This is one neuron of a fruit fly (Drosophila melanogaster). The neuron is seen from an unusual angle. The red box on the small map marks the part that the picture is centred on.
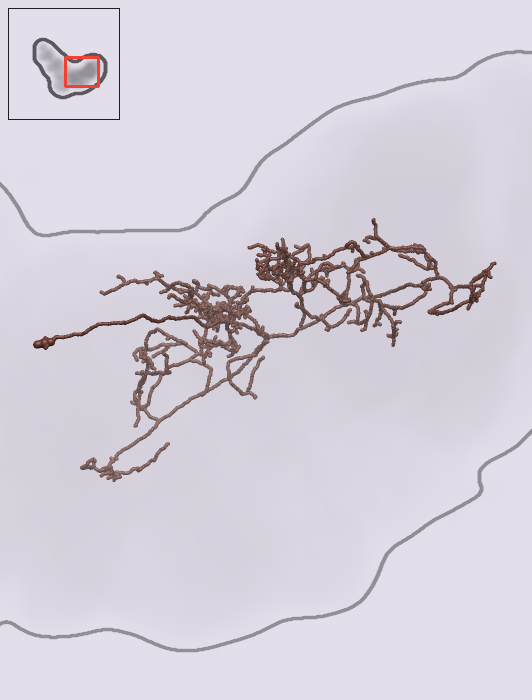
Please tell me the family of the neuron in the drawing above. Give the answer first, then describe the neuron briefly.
The family is hemilineage SMPp&v1_ventral. This is a central-brain intrinsic neuron. The cell body can be seen on the left of the picture. Dozens of branch ends can be seen.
